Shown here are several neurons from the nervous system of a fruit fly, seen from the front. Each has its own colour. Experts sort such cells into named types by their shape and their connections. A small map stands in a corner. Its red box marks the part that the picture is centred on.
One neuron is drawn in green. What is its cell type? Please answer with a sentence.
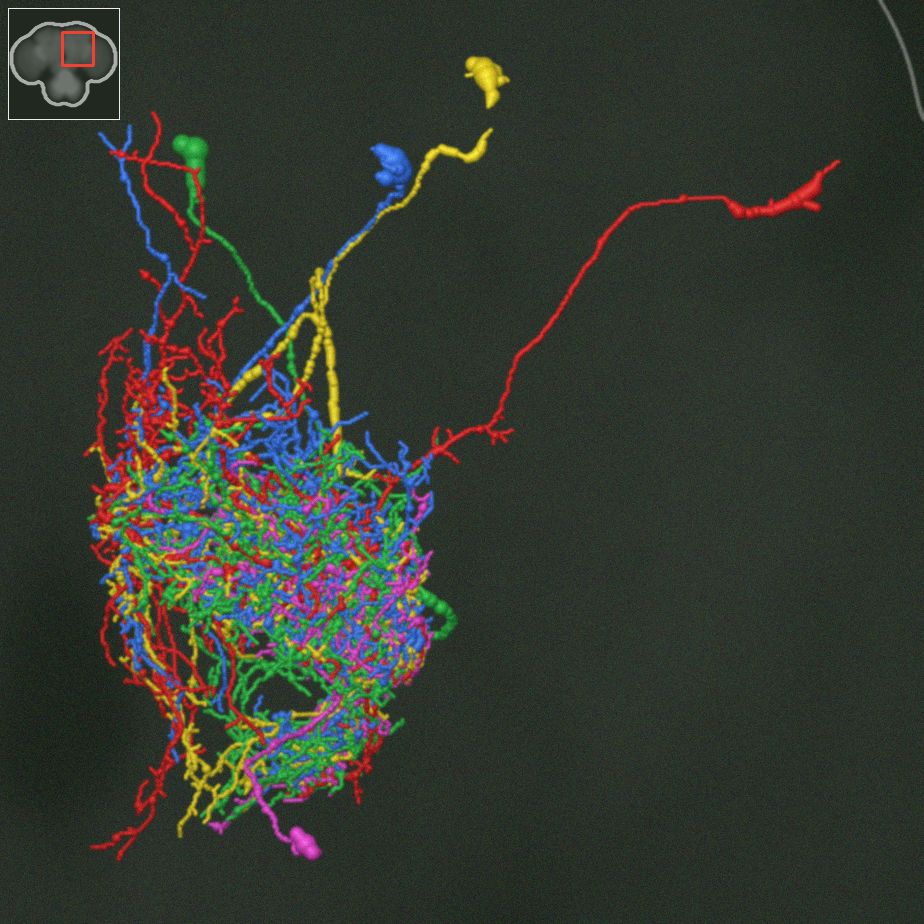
The cell type is PPM1205.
